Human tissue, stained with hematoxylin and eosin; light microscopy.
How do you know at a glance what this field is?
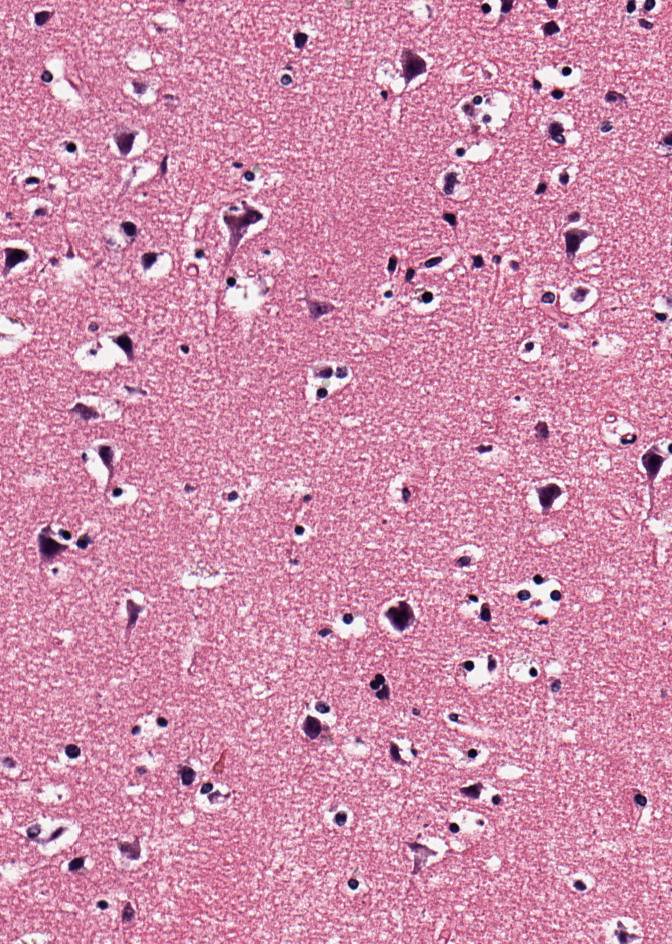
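It's cerebral cortex. Many larger neurons are triangular, tapering into a single process at one pole, and stain dense dark purple, nucleus hard to tell from cytoplasm.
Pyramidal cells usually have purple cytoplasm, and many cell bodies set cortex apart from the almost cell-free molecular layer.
Small round dark nuclei sit close beside many neurons.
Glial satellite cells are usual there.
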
